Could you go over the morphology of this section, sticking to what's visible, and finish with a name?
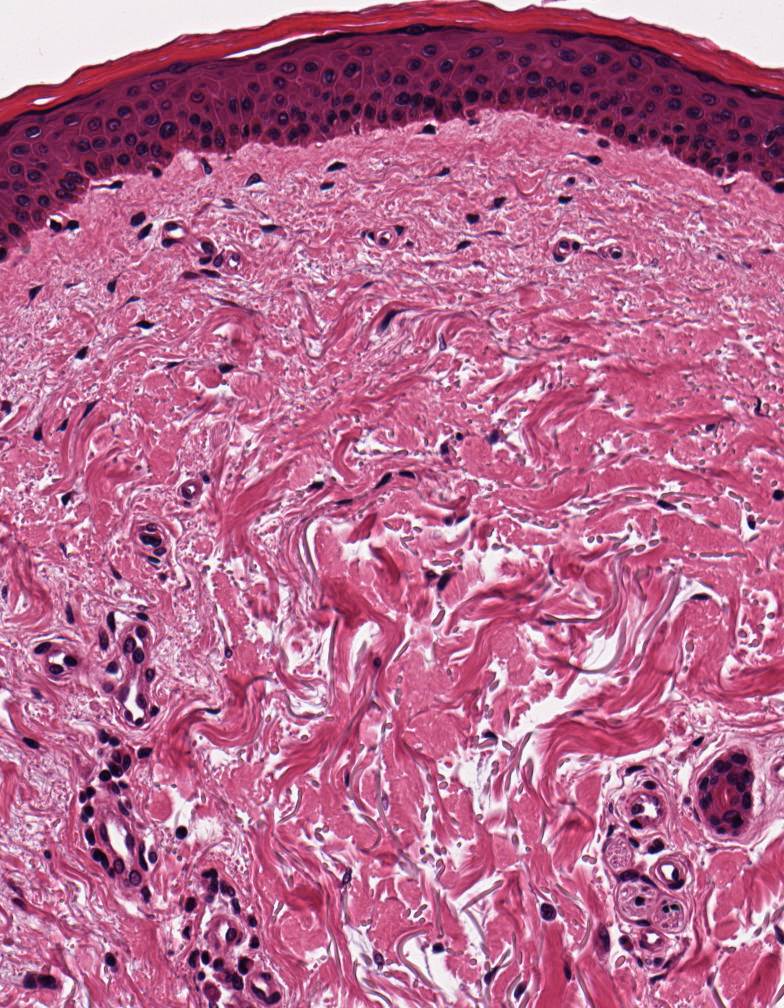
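Across the top runs a thin band of stratified squamous epithelium, its surface covered by a thin, compact, bright red keratin layer. Fibrous stroma fills the rest below, meeting the epithelium at a flat junction without rete ridges. Collagen bundles in the lower half are thicker and wavier than the fine fibres just beneath the epithelium. This is skin of the lower leg.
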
